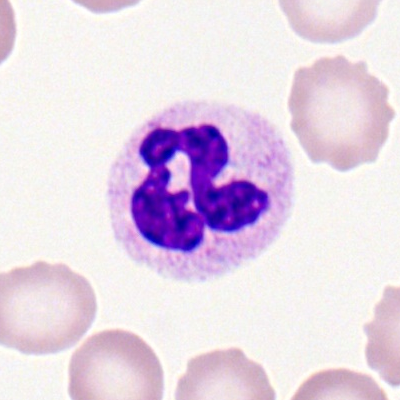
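Segmented neutrophil in a stained human blood smear. No nucleoli are visible in the nucleus. The cytoplasm is plentiful and pale pink, filled with fine, faint lilac granules. No vacuoles are seen in the cytoplasm.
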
